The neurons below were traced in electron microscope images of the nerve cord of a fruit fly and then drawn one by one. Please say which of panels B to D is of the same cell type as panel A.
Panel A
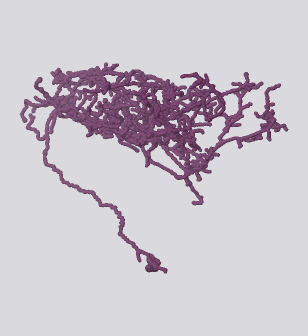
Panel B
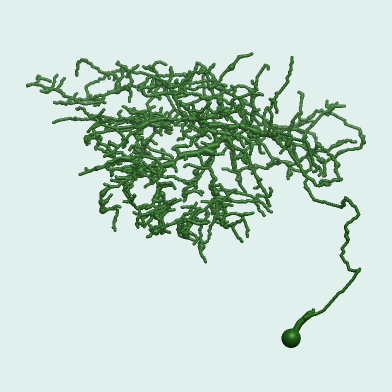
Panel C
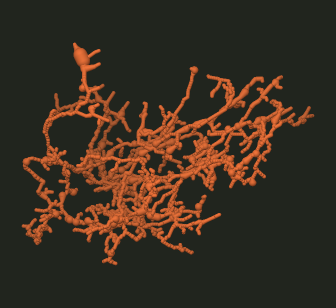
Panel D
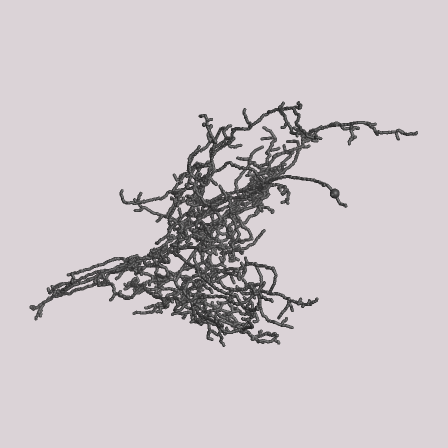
Panel B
